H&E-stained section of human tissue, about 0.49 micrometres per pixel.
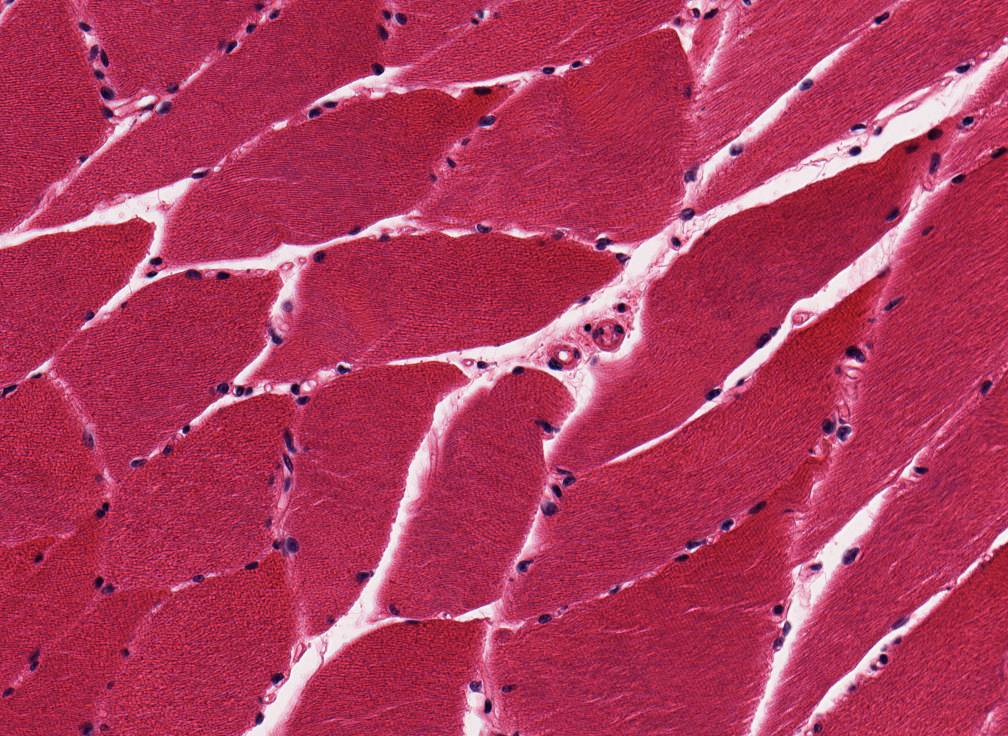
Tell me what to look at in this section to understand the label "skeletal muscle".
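This section is skeletal muscle.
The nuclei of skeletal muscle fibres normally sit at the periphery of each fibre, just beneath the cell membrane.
That fits the picture: the small, dark, flattened nuclei lie at the fibre edges rather than in their centres. The fibre cytoplasm is evenly stained a deep red-pink, and fine parallel lines of myofibrils run along the length of each fibre profile. A few small vessels lie in a wider septum between fibres near the centre of the field.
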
